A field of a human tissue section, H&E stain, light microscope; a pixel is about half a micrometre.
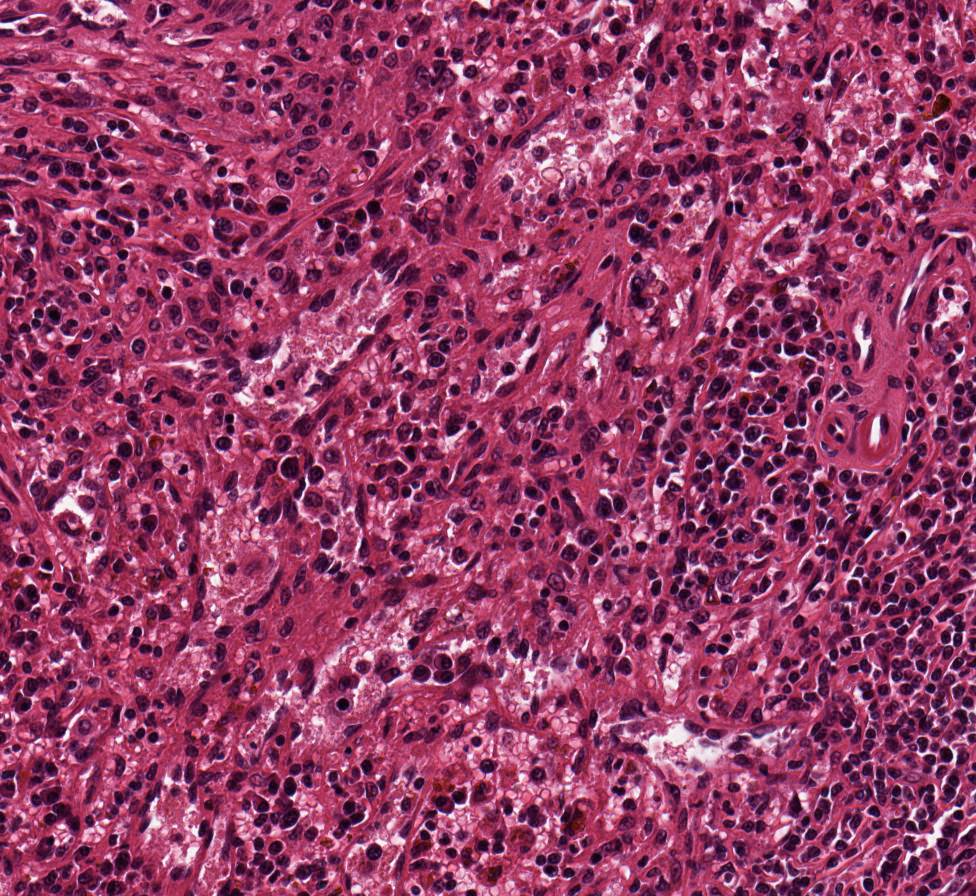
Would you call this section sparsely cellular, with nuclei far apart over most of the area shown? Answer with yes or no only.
No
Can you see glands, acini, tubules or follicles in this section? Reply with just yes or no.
No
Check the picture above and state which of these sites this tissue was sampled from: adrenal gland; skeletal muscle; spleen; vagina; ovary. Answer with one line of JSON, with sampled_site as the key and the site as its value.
{"sampled_site": "spleen"}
